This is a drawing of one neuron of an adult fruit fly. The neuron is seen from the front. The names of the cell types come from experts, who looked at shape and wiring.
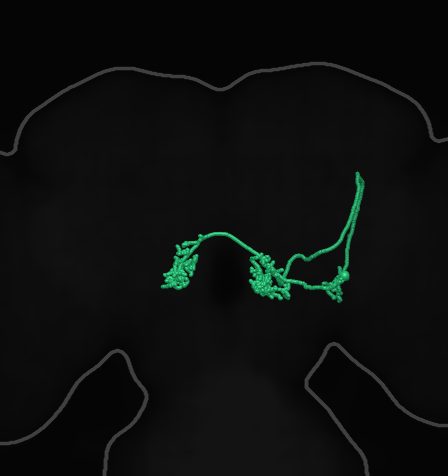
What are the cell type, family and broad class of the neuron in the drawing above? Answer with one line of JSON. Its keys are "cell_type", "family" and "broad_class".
{"cell_type": "VP2+VC5_l2PN", "family": "hemilineage ALl1_ventral", "broad_class": "central-brain intrinsic neuron"}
